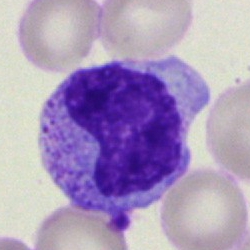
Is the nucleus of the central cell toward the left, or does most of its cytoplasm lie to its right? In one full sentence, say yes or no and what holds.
No, what lies toward the right is the nucleus of the cell.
